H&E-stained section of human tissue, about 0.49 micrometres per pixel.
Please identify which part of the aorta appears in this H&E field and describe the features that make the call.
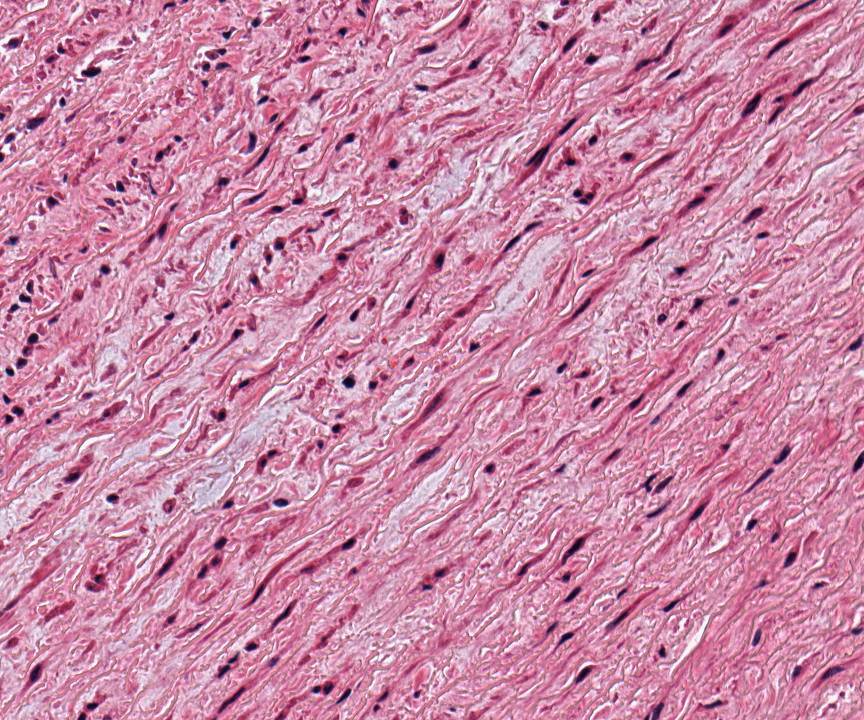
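That's tunica media. Throughout, the fibres run diagonally from lower left to upper right, and the pink collagen fibres are wavy rather than straight. Most nuclei are slender spindles lying parallel to them.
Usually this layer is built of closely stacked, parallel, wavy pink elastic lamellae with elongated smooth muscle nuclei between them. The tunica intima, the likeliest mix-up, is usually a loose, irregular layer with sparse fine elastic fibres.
Thin white slits also separate many of the fibres.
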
